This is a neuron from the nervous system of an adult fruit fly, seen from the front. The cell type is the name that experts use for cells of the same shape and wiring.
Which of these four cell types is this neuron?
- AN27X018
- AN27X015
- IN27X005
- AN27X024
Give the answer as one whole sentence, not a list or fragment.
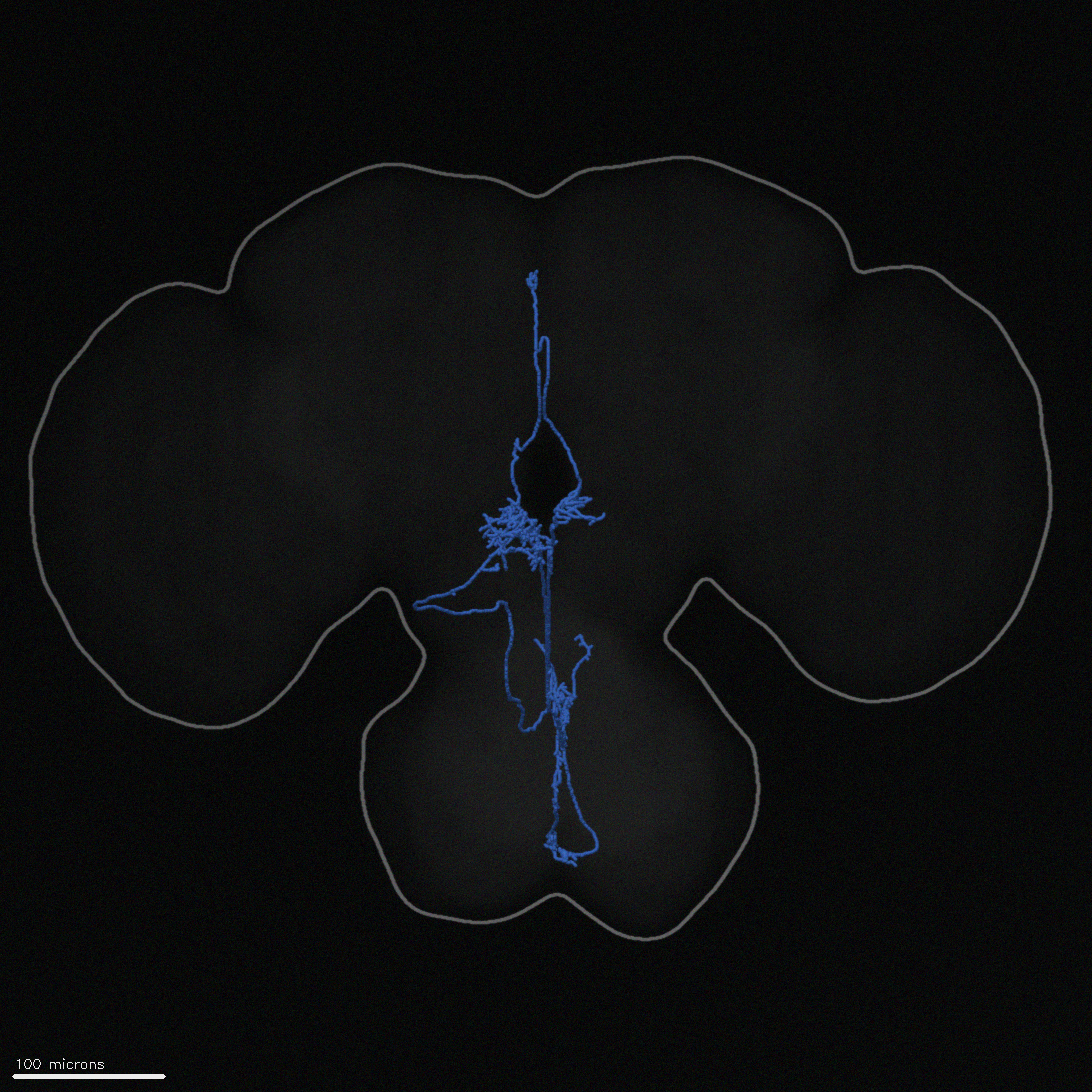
It is AN27X018 that is the cell type of the neuron.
